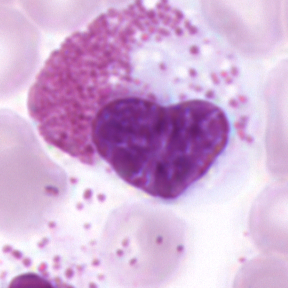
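Eosinophil in a stained smear of human peripheral blood. First, the nucleus shows no visible nucleolus. Next, the cytoplasmic granules are coarse, round and reddish-pink, packed most densely above and to the left of the nucleus. Last, the cell has no clear continuous outline.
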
